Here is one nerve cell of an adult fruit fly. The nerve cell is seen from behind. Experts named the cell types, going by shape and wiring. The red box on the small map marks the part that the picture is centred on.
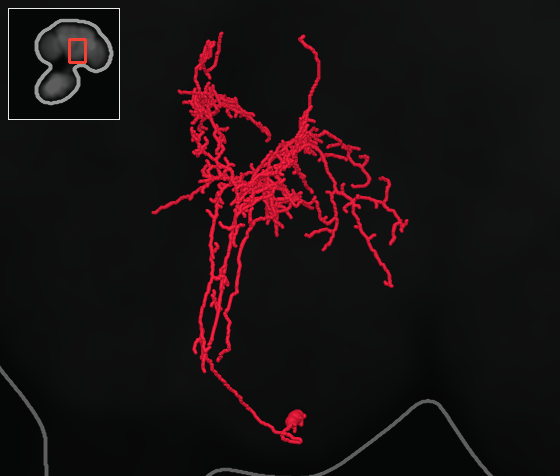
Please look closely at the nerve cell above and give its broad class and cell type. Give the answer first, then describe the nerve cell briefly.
It is a central-brain intrinsic neuron. It is of cell type PRW054. Dozens of branch ends can be seen. In this view it is taller than it is wide.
